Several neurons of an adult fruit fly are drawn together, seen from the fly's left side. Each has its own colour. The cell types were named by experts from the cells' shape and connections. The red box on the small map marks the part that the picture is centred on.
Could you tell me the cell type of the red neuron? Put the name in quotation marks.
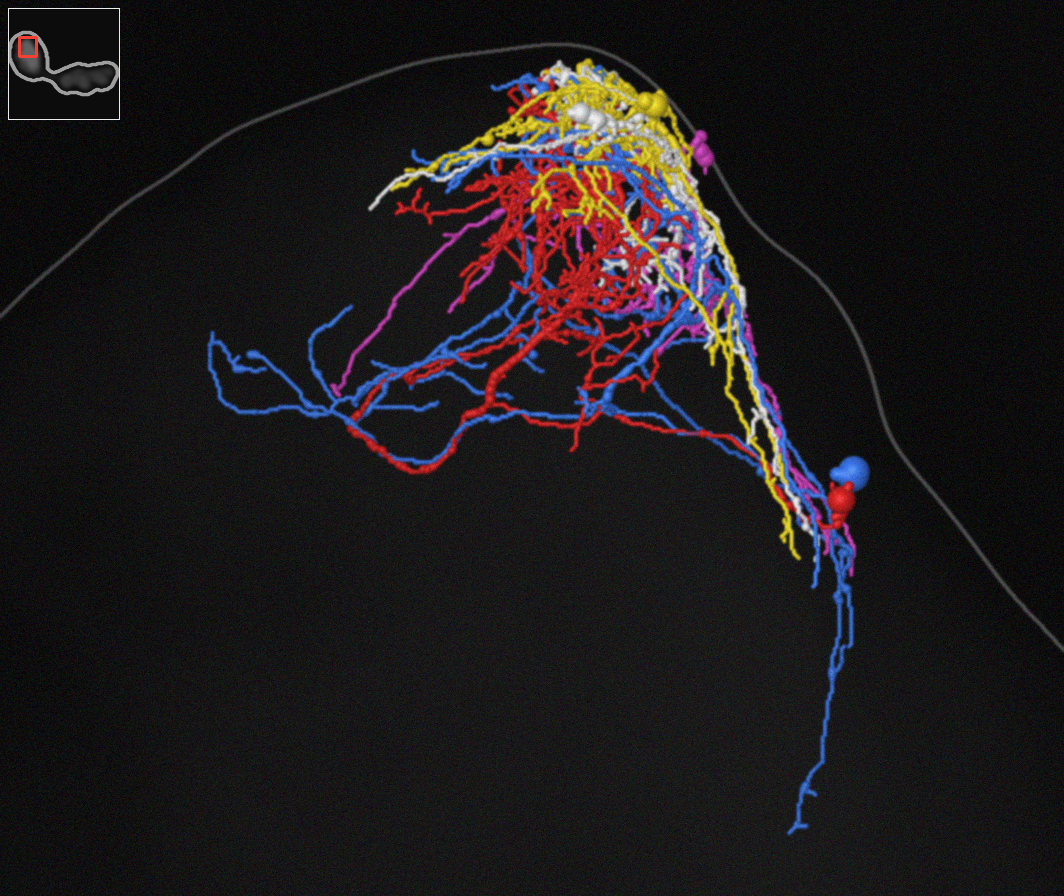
"SLP355"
